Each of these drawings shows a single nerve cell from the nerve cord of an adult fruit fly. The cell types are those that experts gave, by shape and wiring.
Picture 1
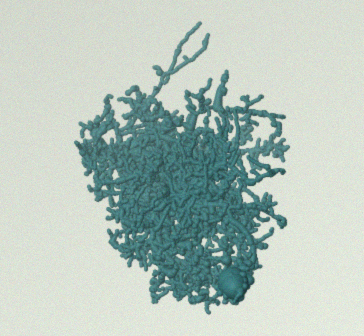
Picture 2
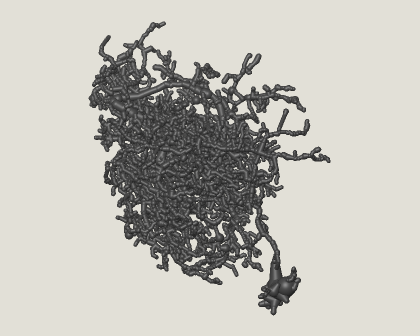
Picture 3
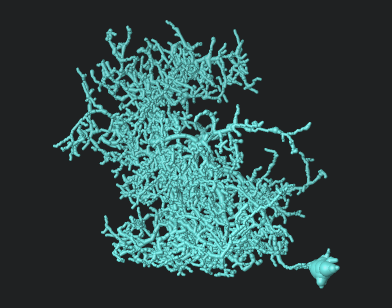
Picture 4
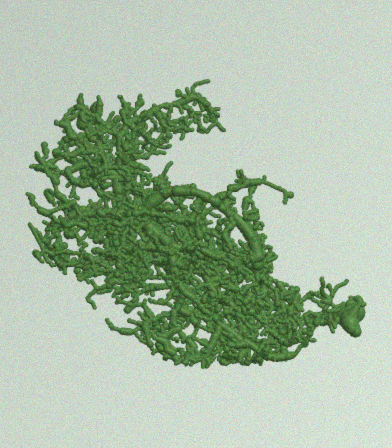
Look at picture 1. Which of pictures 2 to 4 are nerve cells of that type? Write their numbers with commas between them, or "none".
2, 3, 4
